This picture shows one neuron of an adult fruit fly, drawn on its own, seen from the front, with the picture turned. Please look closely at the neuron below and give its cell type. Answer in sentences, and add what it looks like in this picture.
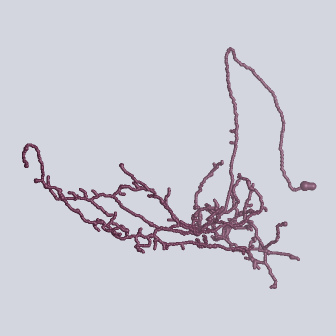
It is of cell type CB2037. Its broad class is central-brain intrinsic neuron. The cell body is on the right of the picture. The picture shows dozens of branch ends.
